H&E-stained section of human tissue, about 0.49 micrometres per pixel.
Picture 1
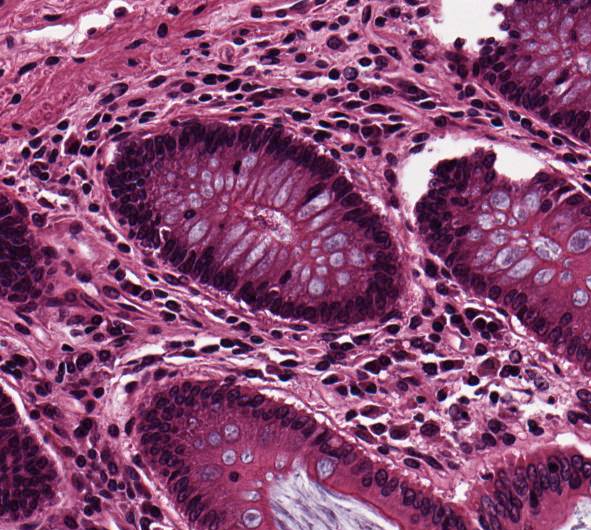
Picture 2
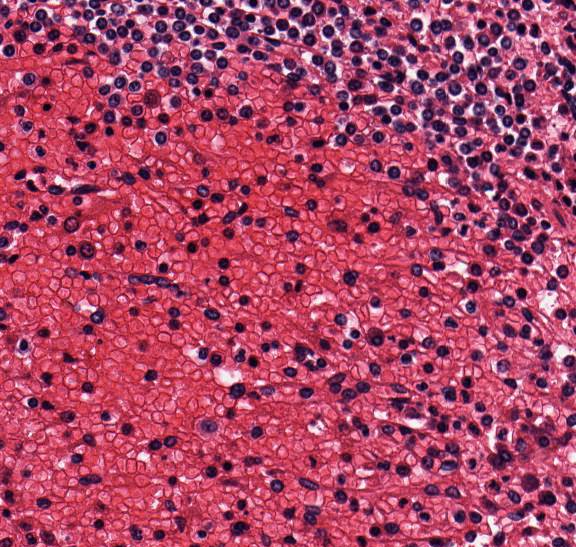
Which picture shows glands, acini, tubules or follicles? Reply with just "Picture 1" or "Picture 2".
Picture 1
